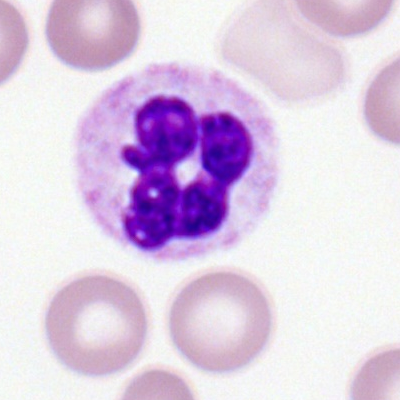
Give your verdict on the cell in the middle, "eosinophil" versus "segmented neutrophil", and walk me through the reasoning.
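The cell is a segmented neutrophil. Its cytoplasm holds fine, small pinkish-lilac granules.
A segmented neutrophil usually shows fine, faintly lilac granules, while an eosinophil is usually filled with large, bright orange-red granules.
The granules here are fine and pinkish-lilac rather than large and orange-red, so they fit the segmented neutrophil and not the eosinophil. The cell also has a round, smooth outline, dense, dark purple, clumped chromatin and plentiful pale pinkish-lilac cytoplasm.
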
